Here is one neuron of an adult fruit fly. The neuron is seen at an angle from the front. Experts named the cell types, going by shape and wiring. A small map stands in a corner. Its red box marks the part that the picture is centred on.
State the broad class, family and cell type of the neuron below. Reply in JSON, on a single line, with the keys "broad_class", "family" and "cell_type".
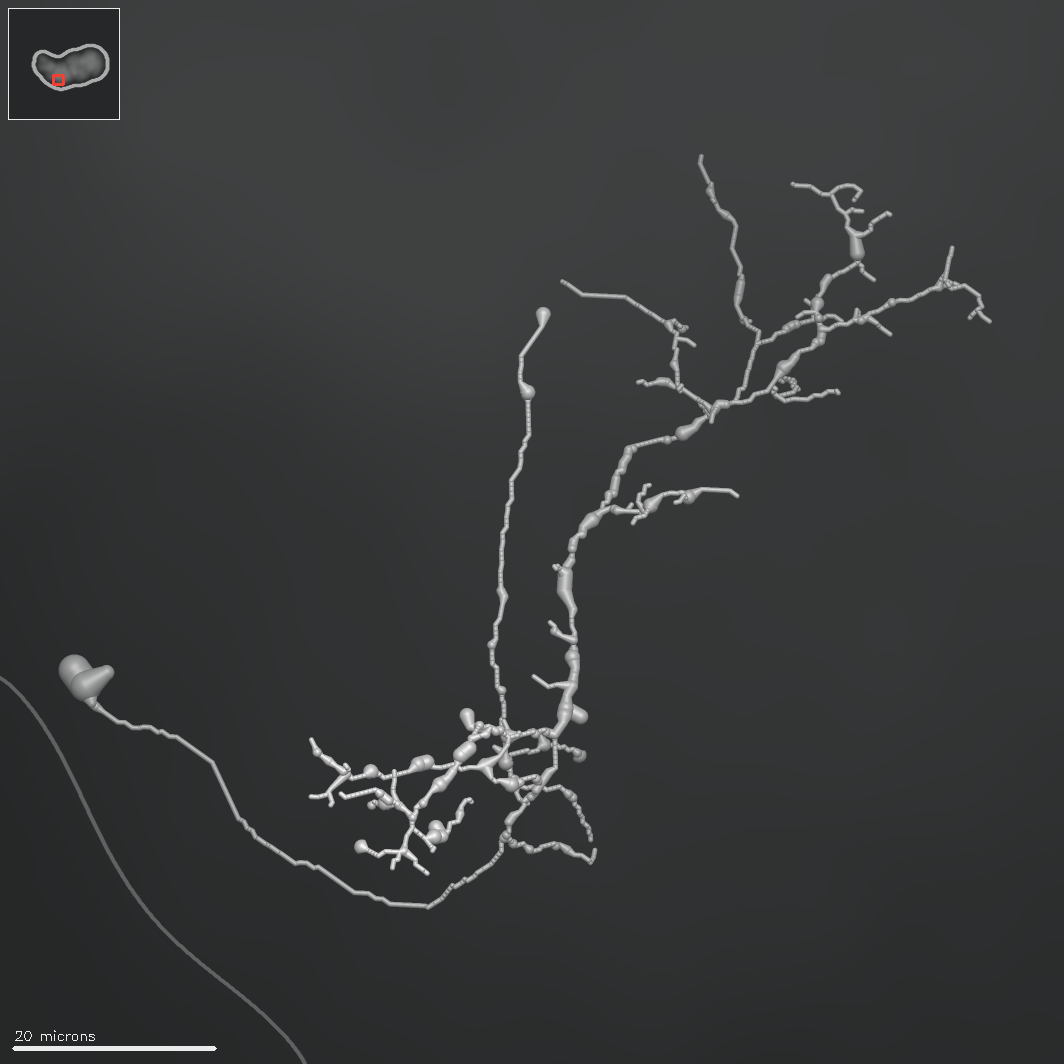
{"broad_class": "nerve-cord intrinsic neuron", "family": "hemilineage 01B", "cell_type": "IN01B095"}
